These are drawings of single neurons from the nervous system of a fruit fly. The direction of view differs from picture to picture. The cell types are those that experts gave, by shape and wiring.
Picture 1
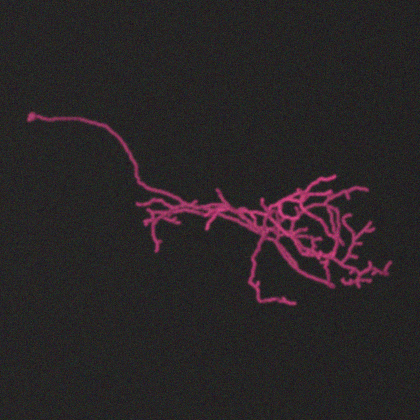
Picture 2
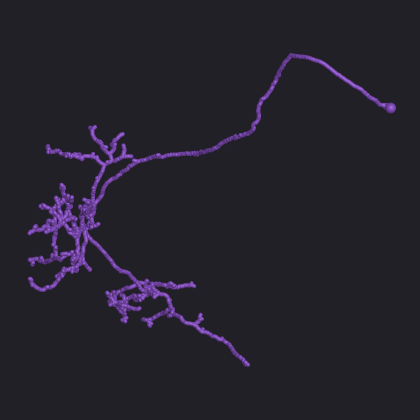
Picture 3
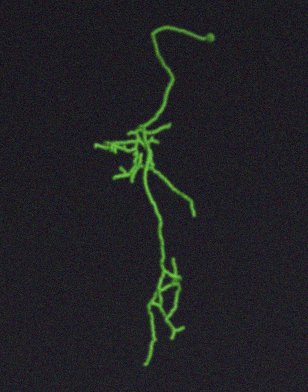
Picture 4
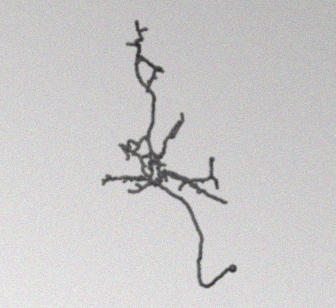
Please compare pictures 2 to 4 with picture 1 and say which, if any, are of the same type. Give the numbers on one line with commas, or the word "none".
3, 4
